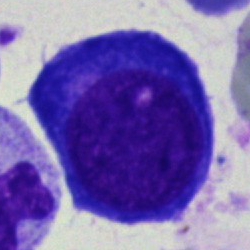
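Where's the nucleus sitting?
Off-centre, toward the lower right of the cell.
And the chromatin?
Finely granular, not coarsely clumped.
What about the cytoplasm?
Deep blue, in a rim that's widest on the upper-left side.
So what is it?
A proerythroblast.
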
